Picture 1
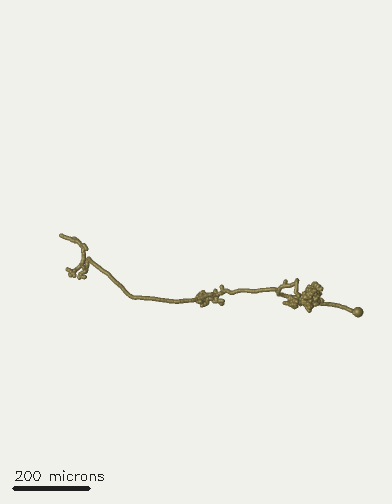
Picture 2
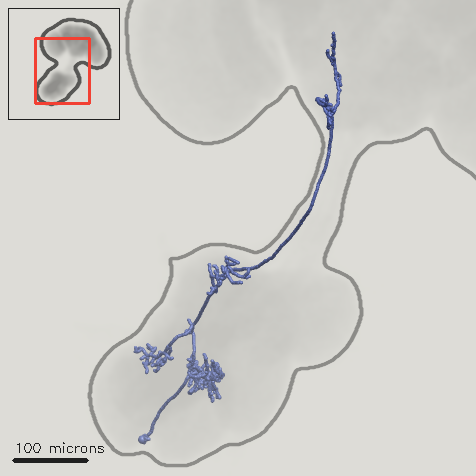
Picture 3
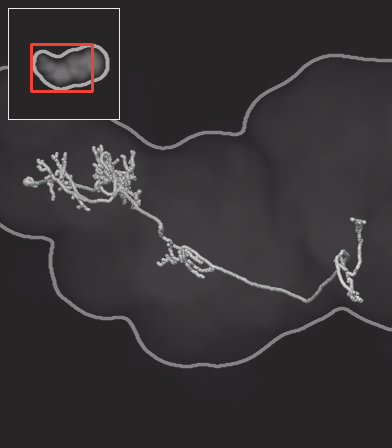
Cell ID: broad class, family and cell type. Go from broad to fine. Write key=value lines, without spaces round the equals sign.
broad_class=ascending neuron
family=hemilineage 06B
cell_type=AN06B088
